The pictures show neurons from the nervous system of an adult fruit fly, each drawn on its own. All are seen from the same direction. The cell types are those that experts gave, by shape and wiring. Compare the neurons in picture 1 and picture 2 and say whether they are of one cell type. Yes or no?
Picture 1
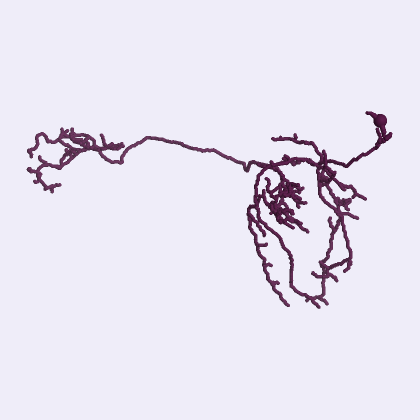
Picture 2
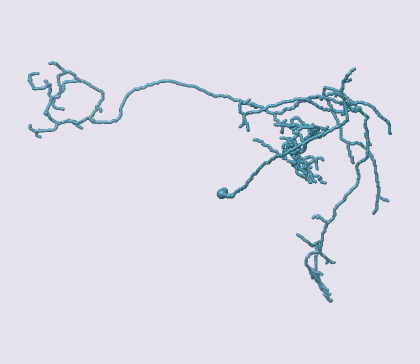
yes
